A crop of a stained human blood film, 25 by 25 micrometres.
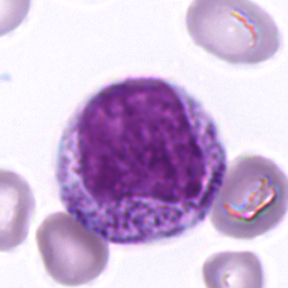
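Myelocyte, the round, smooth-outlined cell in the middle. Its nucleus sits toward the top, so the widest band of cytoplasm lies below it. That cytoplasm holds many dark purple granules, with pale lilac showing between them.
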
